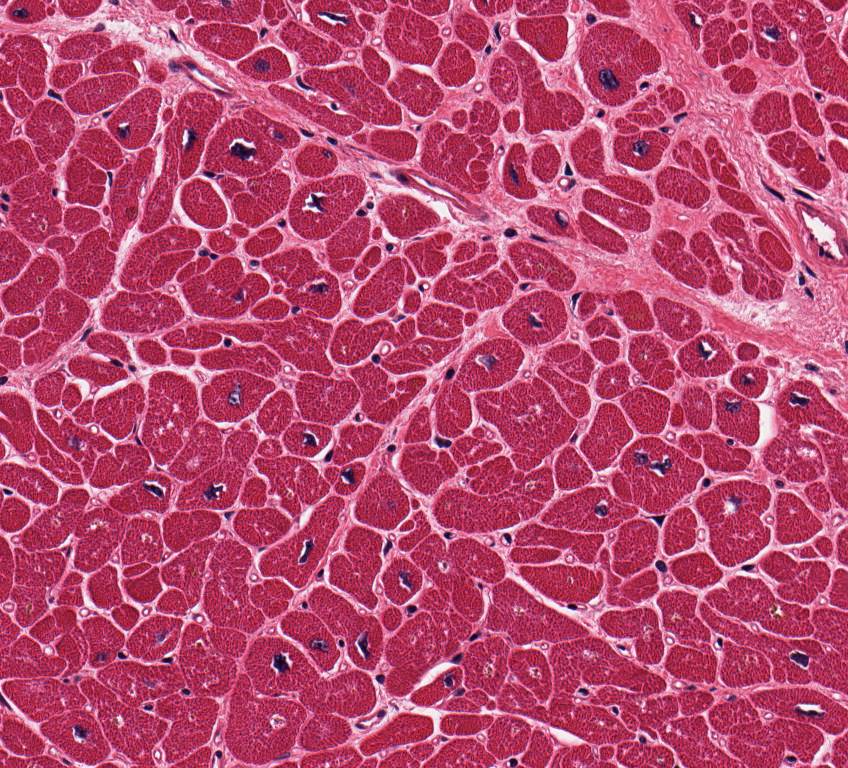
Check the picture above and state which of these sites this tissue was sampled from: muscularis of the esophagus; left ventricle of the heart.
left ventricle of the heart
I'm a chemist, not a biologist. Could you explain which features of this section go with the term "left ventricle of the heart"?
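Sample: left ventricle of the heart. Nucleated fibres: one nucleus each, centrally placed. Many central nuclei ringed by a small pale, clear zone in the cytoplasm. Fibre cytoplasm deep red, finely mottled and granular.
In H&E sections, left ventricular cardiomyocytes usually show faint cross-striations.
Between fibres: thin strands of delicate stroma carrying small round capillaries and scattered dark, elongated nuclei.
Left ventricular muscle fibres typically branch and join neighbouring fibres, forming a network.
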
